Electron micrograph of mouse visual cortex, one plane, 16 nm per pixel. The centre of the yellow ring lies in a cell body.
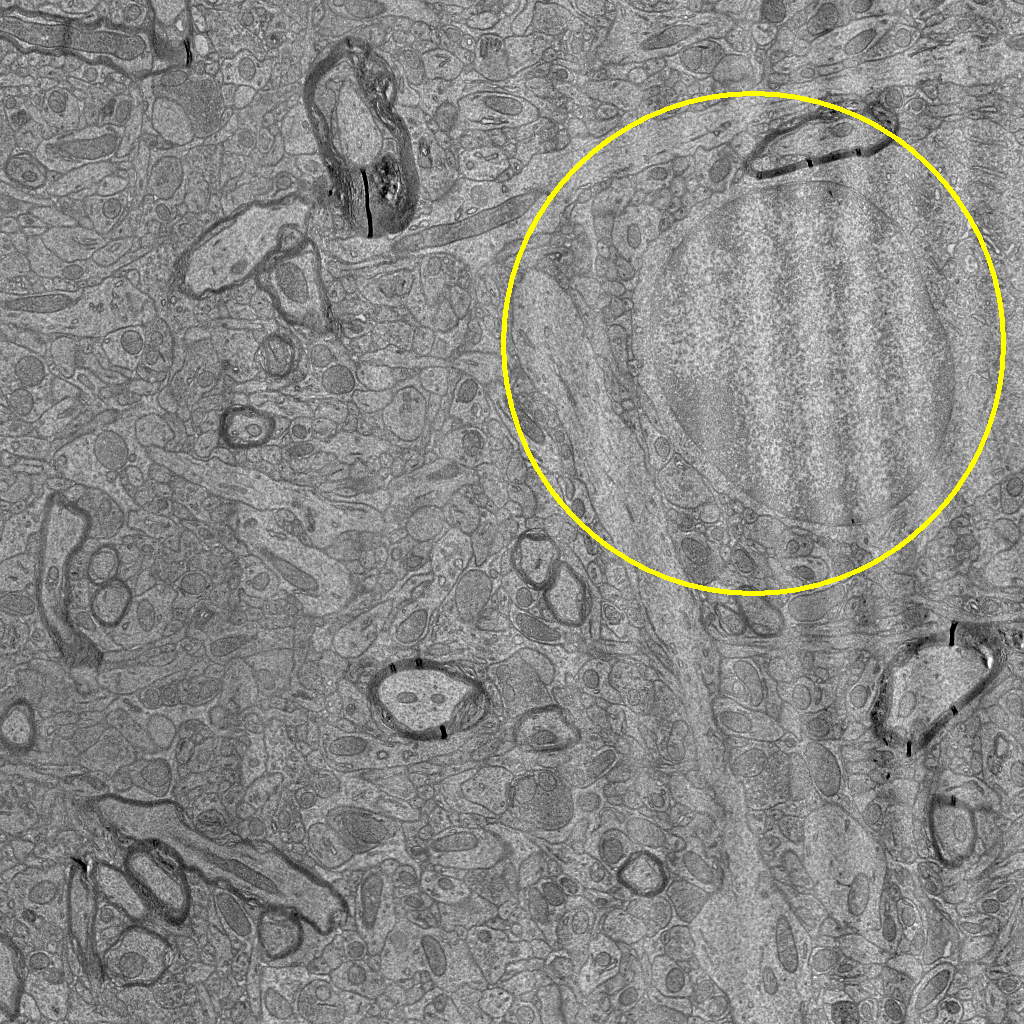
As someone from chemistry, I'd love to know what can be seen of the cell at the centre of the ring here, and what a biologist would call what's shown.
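Scanning this one, I see a large rounded oval nucleus, shown whole. Tracing its envelope, I find it smooth all the way round, with no deep infoldings. I look for a nucleolus, and none stands out. Alternating light and dark vertical bands run across the nucleus. Putting that together, the cell is an oligodendrocyte.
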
